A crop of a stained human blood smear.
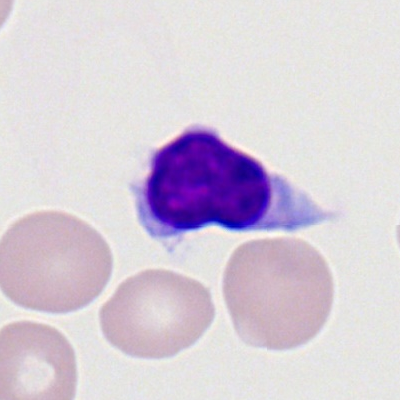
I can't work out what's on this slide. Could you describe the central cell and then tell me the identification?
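A shallow notch marks the lower edge of the nucleus, whose chromatin is dense and dark purple. The cytoplasm is widest on the right side of the nucleus, while on the left its edge is ragged and frayed. Shown here is a lymphocyte.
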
